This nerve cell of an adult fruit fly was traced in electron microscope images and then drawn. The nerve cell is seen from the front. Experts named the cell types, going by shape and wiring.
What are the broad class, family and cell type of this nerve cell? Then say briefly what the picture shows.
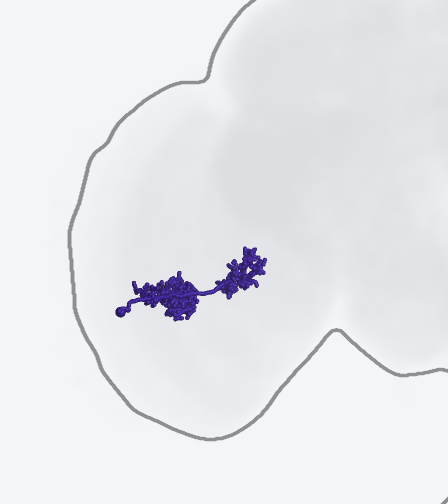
Its broad class is optic-lobe intrinsic neuron. The family is TmY. It is of cell type TmY15. The cell body is on the left of the picture. In this view it is wider than it is tall.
